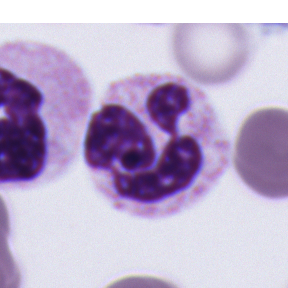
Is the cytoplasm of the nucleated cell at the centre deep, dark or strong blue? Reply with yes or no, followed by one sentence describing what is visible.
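No. The cytoplasm is pale pink.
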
